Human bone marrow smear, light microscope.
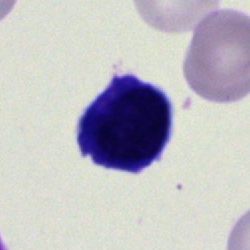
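Lymphocyte, central cell, stained bone marrow smear. Outline roughly round, edge slightly uneven and bumpy. Chromatin very dark purple, dense throughout. Only a very thin rim of deep blue cytoplasm at the edge. Small knob-like bulge at top, tiny pale fragment beside it.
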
